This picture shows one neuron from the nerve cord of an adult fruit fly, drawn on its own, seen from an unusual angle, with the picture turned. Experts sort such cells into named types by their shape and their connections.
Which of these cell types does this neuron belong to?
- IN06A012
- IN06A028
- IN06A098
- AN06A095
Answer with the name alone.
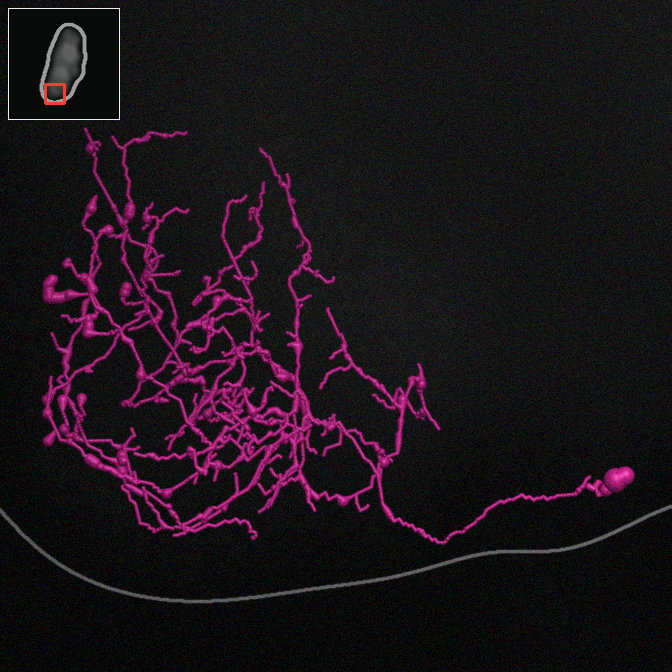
IN06A098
